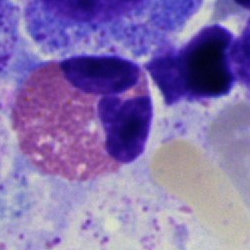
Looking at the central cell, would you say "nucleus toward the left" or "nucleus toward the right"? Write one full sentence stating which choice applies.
It is toward the right that the nucleus of this cell lies.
